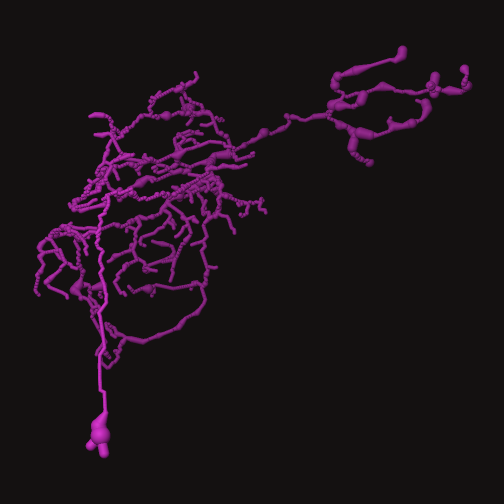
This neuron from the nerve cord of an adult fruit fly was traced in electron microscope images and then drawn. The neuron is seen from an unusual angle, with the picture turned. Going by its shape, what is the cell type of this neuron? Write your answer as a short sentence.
The cell type is INXXX287.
